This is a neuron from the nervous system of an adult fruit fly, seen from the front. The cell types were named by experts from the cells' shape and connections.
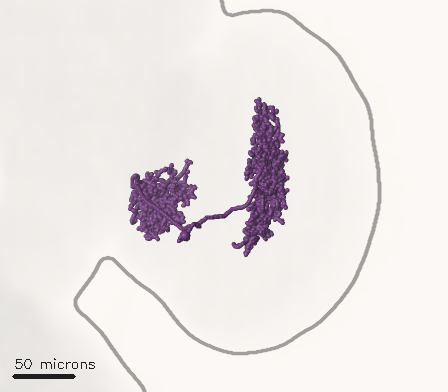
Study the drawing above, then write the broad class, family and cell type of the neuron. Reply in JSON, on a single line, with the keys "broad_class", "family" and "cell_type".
{"broad_class": "optic-lobe intrinsic neuron", "family": "MeLo", "cell_type": "MeLo8"}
